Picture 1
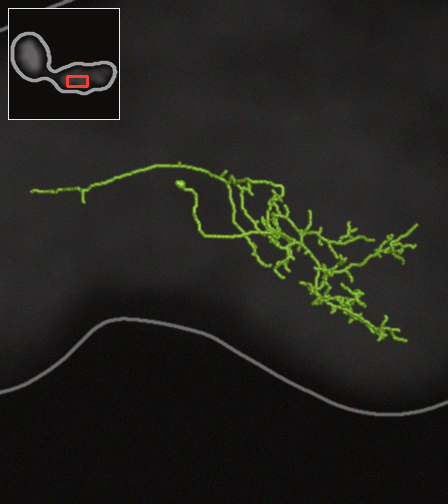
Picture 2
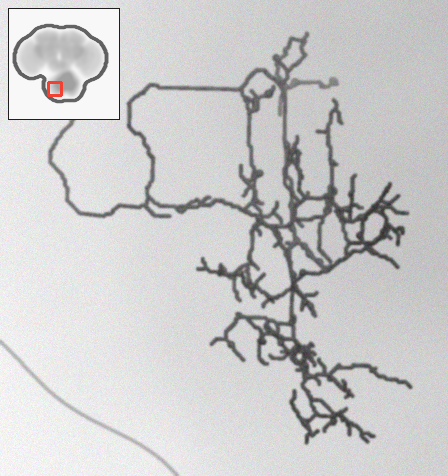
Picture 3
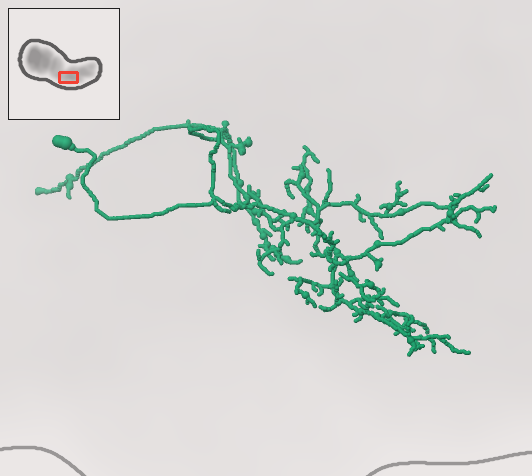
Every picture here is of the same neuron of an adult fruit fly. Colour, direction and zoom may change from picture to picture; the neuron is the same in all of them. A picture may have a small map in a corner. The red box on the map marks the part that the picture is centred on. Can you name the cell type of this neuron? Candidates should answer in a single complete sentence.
Of the cell type IN16B125 is this neuron.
